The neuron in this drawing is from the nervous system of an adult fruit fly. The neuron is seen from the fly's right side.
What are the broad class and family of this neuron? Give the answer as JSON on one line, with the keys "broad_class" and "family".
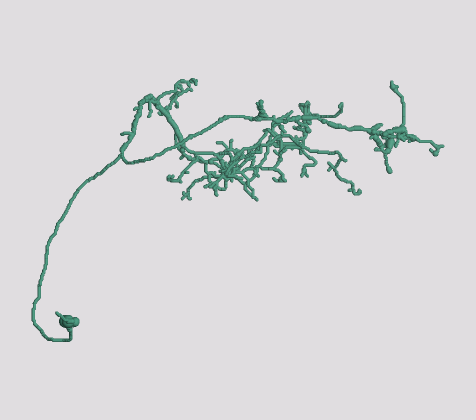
{"broad_class": "nerve-cord intrinsic neuron", "family": "hemilineage 21A"}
